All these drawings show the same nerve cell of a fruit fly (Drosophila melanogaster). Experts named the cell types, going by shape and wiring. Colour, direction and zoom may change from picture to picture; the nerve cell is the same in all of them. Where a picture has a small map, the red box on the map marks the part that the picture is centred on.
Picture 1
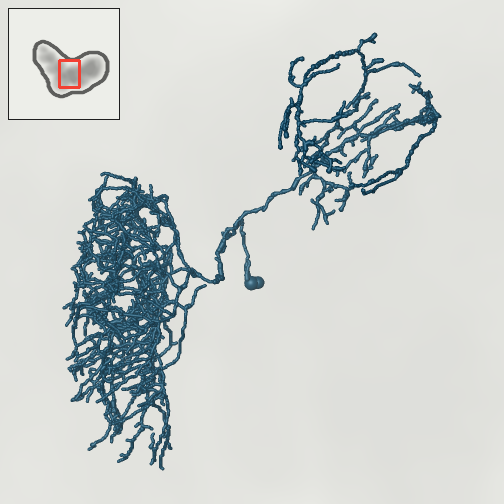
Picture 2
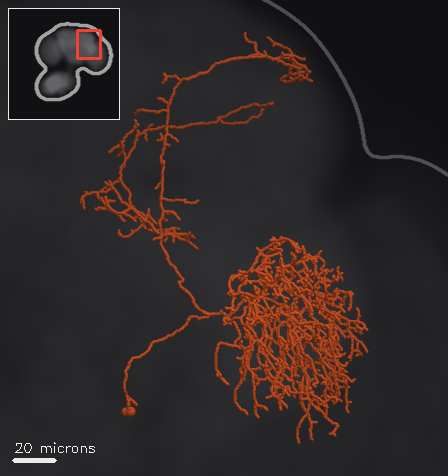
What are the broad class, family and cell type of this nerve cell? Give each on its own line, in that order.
visual projection neuron
hemilineage VPNp&v1_posterior
LoVP69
